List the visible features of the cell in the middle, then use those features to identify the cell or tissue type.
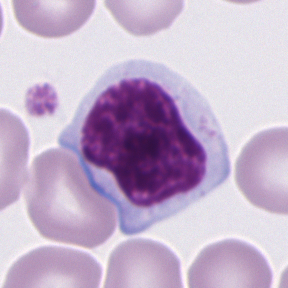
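First, the outline: irregular, angular-cornered, not a smooth circle. The chromatin is dark purple, clumped into patches with paler areas between. No nucleolus shows clearly. A few small reddish-purple granules lie right of the nucleus, in the cytoplasm. I'd call it a large granular lymphocyte.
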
